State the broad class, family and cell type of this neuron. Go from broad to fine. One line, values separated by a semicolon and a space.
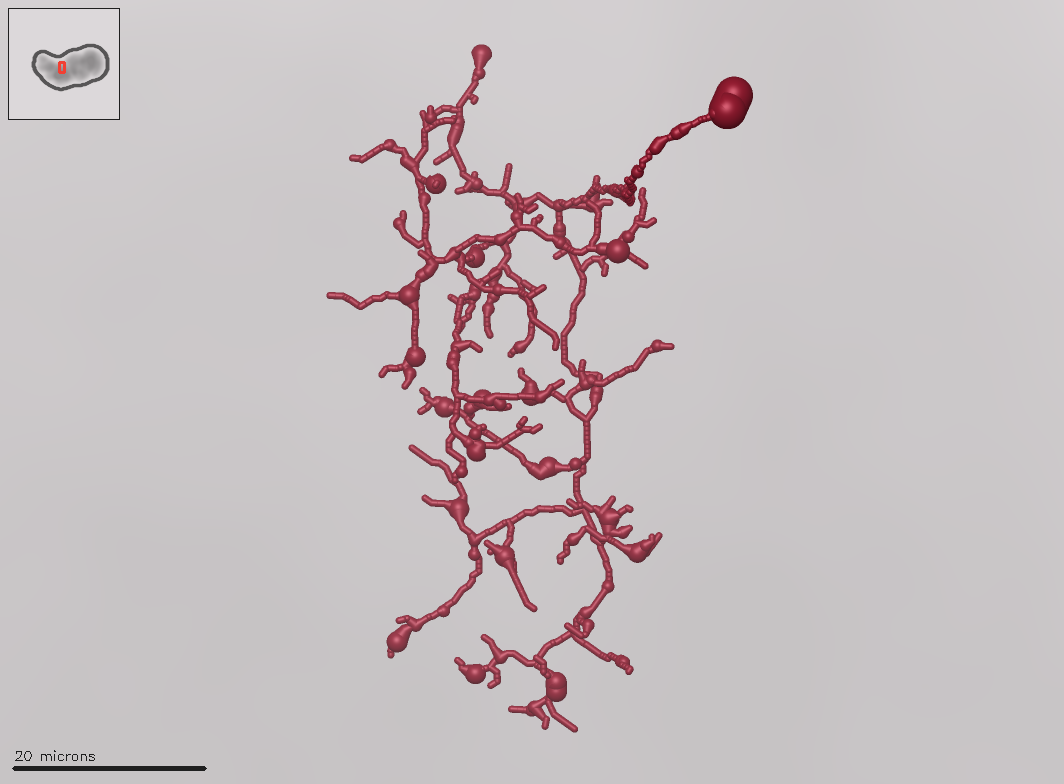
optic-lobe intrinsic neuron; Cm; Cm7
